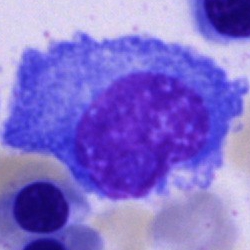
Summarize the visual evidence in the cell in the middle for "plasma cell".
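First, see where the nucleus sits: off-centre, toward the lower right, with most of the cytoplasm to its left and above it.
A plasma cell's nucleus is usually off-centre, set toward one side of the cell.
So this placement fits. The cytoplasm is abundant and stains blue.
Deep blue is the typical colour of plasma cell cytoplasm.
The blue here agrees with that. Now the chromatin: it is purple and fairly open, speckled with small pale spots, not gathered into dense dark clumps.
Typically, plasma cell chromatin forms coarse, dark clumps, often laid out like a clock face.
This is the feature that does not match. Lastly, small bleb-like projections fringe the margin, clearest along the top and right edges.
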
